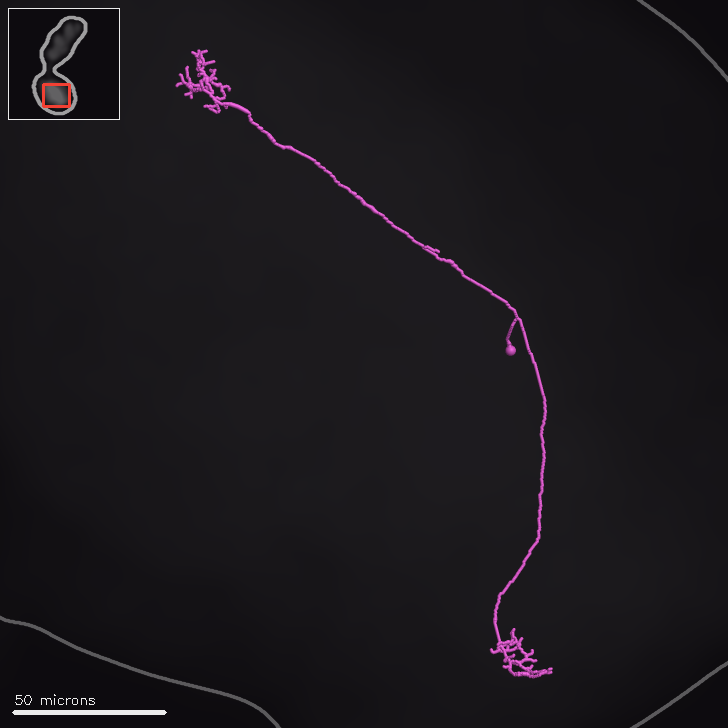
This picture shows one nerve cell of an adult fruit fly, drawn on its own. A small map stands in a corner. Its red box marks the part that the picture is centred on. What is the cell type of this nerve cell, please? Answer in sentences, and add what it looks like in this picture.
Its cell type is LC10c-2. This is a visual projection neuron. From top to bottom in the picture it spans about 200 microns. As drawn here it is taller than it is wide.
